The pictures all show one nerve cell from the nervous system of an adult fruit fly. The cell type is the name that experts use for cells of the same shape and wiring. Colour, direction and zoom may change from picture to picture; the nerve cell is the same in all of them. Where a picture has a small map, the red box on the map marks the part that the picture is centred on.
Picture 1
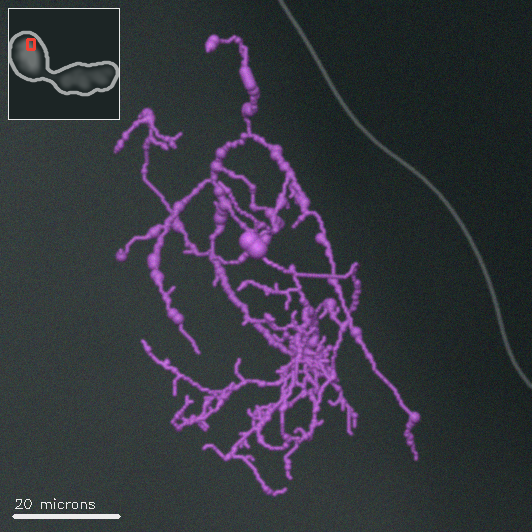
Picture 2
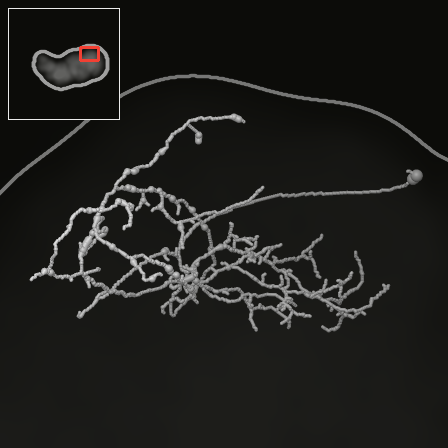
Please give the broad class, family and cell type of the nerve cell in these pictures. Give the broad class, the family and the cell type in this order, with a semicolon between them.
central-brain intrinsic neuron; hemilineage LHp2; LHPV6f5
